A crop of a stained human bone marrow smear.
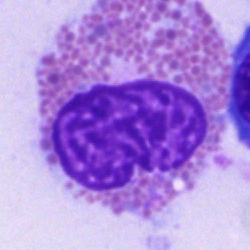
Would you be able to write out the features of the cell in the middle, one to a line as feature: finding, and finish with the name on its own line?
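Outline: roughly round.
Nucleus: in the lower half of the cell.
Cytoplasm: granular, widest above the nucleus.
Nucleoli: none visible.
Granules: fairly uniform in size.
Name: eosinophil.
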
